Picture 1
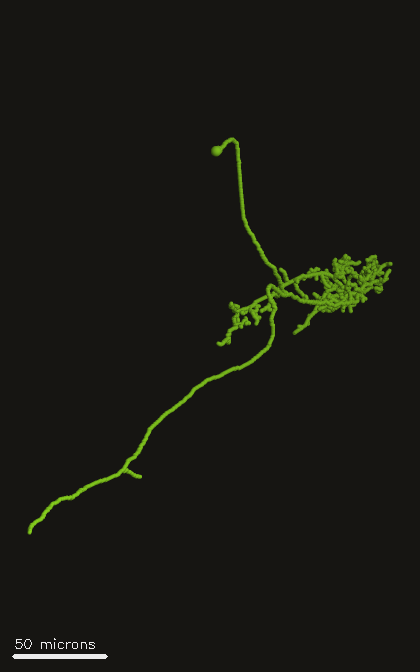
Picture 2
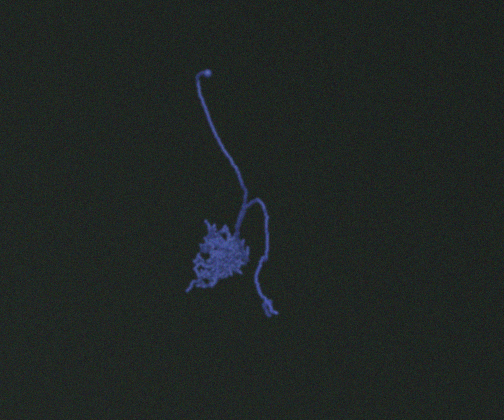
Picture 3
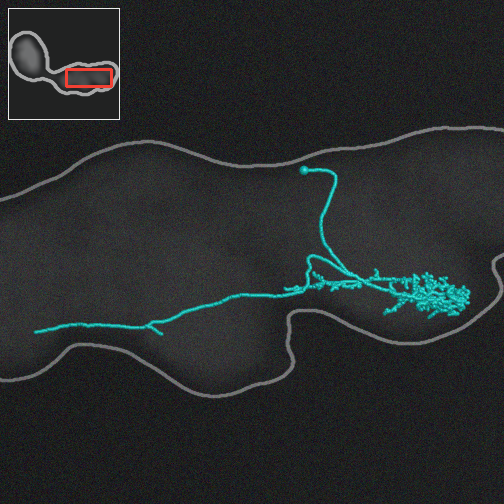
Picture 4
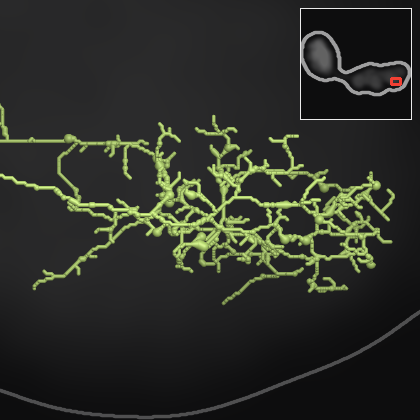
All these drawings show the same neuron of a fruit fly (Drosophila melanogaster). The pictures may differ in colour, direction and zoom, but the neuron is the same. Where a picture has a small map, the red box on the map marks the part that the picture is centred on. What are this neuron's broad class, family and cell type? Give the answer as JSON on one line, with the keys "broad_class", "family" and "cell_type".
{"broad_class": "nerve-cord intrinsic neuron", "family": "hemilineage 23B", "cell_type": "IN23B081"}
